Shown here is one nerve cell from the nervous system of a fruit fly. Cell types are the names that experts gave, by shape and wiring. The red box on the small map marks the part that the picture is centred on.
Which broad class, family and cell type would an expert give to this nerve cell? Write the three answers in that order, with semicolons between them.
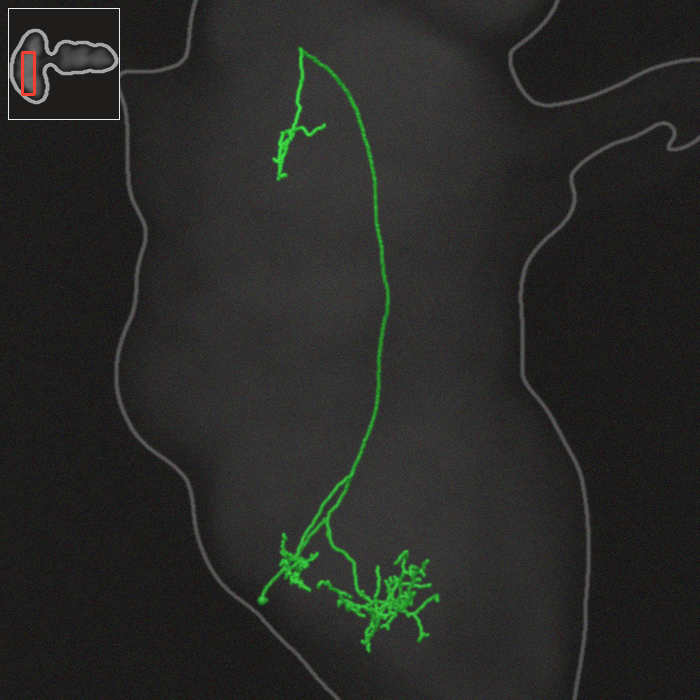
central-brain intrinsic neuron; hemilineage VLPl&d1_lateral; LHAV1d1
